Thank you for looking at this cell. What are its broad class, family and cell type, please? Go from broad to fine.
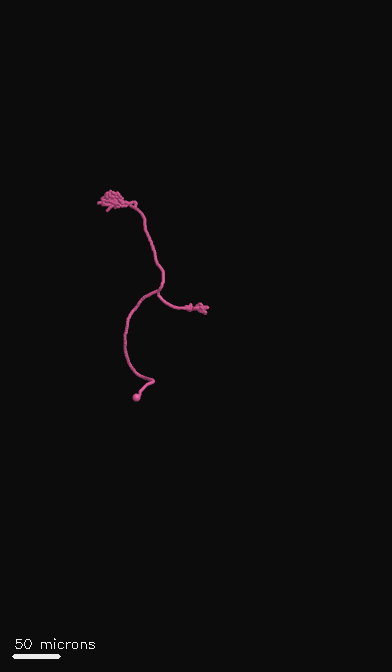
central-brain intrinsic neuron; hemilineage LALv1_dorsal; SA3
